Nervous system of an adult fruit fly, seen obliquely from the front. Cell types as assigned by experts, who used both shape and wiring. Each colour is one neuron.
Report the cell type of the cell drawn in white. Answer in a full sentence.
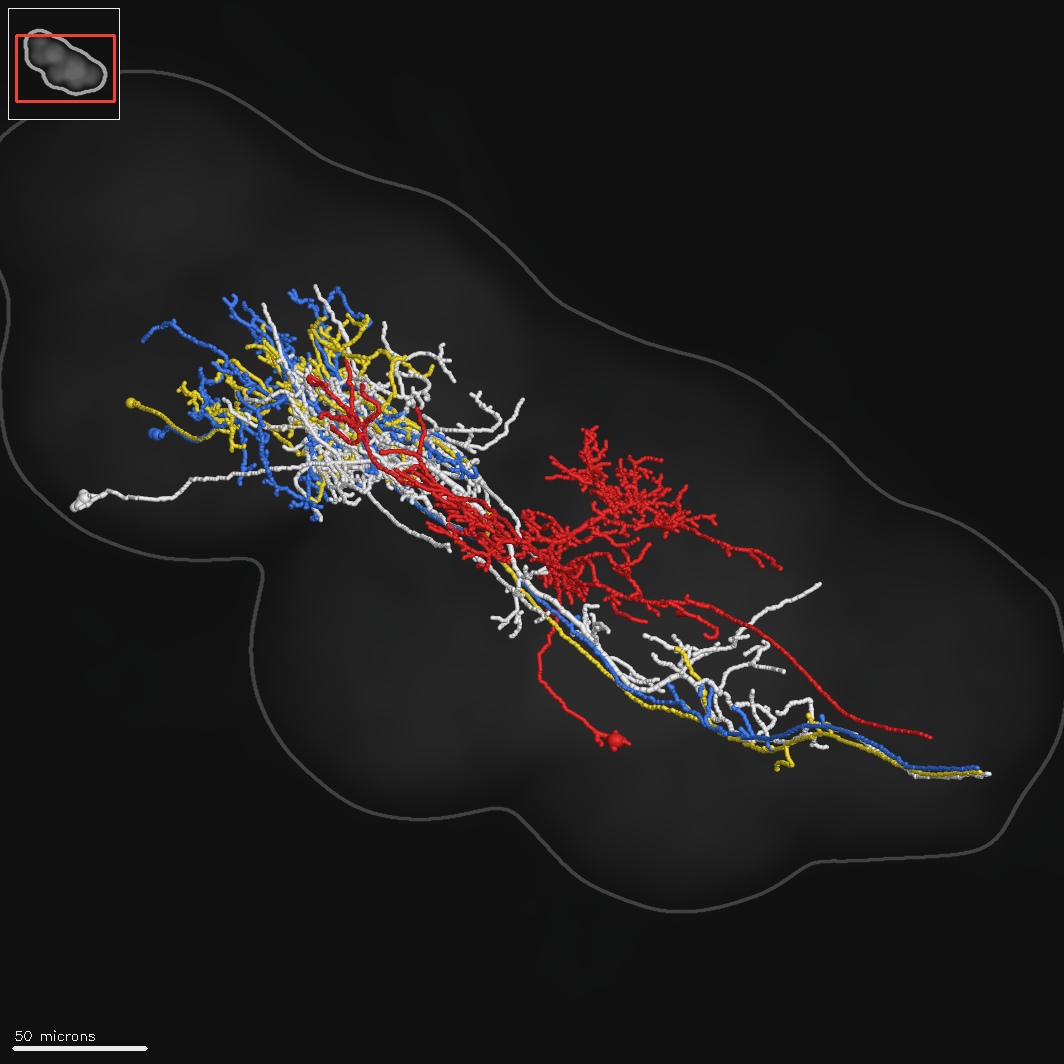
The cell type is AN08B016.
